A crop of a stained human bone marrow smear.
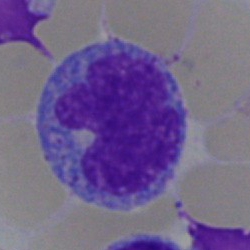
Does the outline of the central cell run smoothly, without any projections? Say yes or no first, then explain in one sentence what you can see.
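Yes. The cell outline is round and smooth.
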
